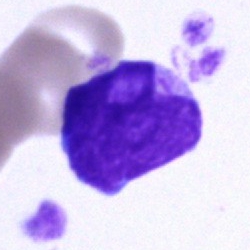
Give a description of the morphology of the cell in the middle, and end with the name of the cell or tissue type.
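Notice first that nearly the whole cell stains an intense dark blue-violet. Because it is so dark, you can't clearly tell the nucleus apart from the cytoplasm. Now look near the top: there is a paler lilac patch, and along the upper right margin a lighter purple zone. This is a blast.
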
